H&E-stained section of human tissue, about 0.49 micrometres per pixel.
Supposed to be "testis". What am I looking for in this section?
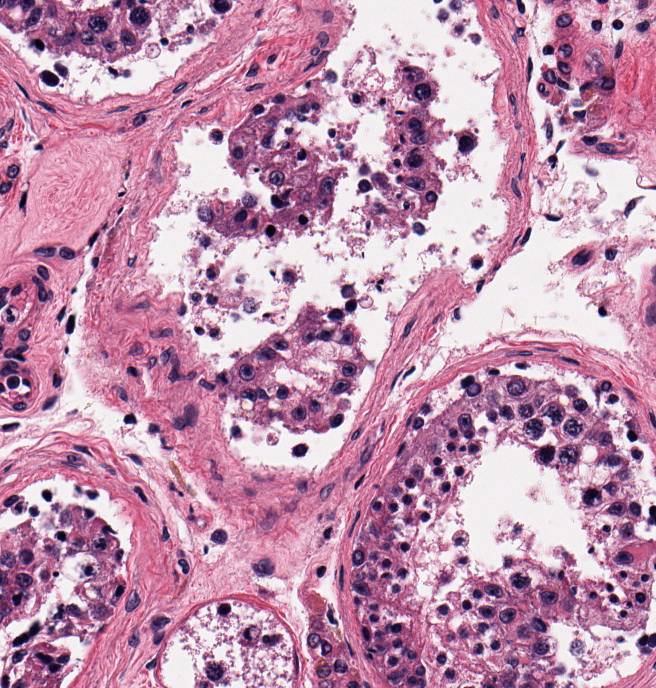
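Testis.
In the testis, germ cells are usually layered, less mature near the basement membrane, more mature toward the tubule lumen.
Fits: large tubule at lower right, lining many cells deep along the wall around a clear central lumen, a layered wall as expected. Does not fit: large central tubule, cells in loose detached clumps scattered across a mostly empty white lumen, not layered along the wall.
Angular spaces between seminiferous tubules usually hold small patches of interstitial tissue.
Fits: pale pink, fibrous interstitial tissue between the tubules. Also seen: swirled fibrous area at upper left; many small, very dark, round nuclei scattered among the larger cells.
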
